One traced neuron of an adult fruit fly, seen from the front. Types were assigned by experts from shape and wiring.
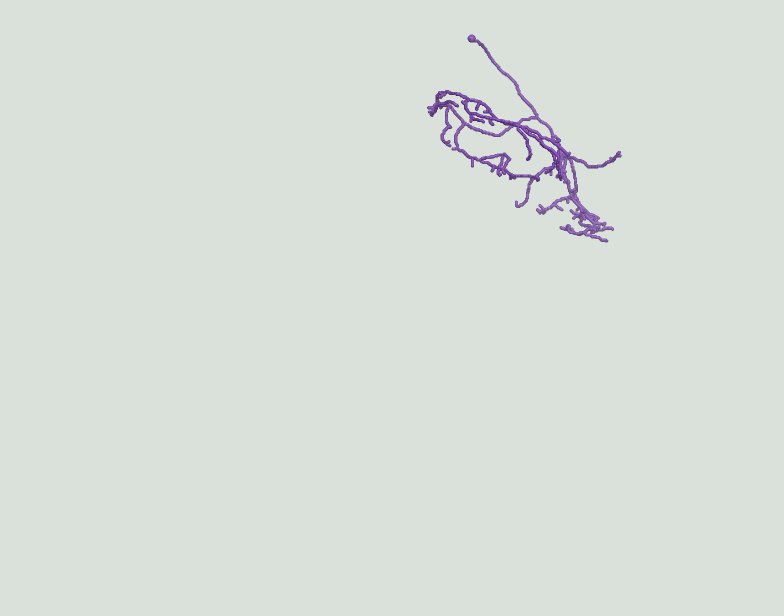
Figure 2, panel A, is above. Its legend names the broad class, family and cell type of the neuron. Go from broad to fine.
central-brain intrinsic neuron; hemilineage SMPpd1; SMP358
